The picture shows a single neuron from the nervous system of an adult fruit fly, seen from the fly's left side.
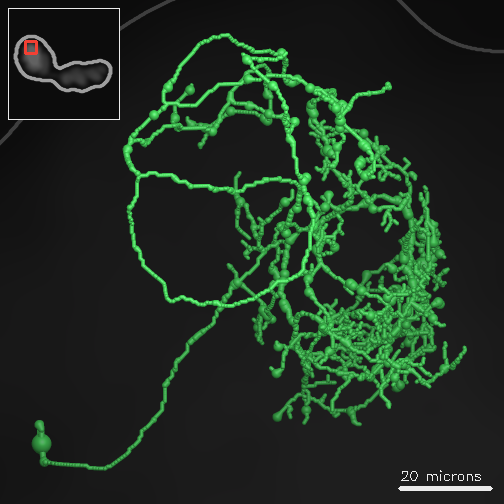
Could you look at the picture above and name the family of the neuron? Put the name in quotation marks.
"LHAV"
